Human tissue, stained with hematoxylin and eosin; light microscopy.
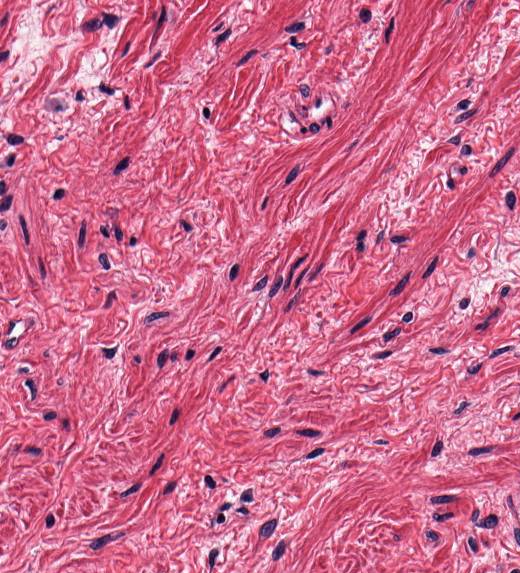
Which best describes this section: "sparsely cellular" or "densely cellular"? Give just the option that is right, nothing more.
Sparsely cellular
